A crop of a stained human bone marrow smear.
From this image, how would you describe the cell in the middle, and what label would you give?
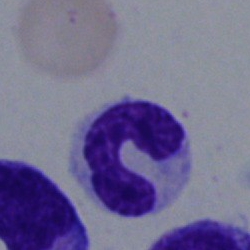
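See how round and smooth the outline is. Inside it, the nucleus bends into a curved band like a letter C, opening to the right. Its chromatin is dark purple and coarsely clumped. Pale greyish-lilac cytoplasm fills the hollow of the C. This is a band neutrophil.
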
